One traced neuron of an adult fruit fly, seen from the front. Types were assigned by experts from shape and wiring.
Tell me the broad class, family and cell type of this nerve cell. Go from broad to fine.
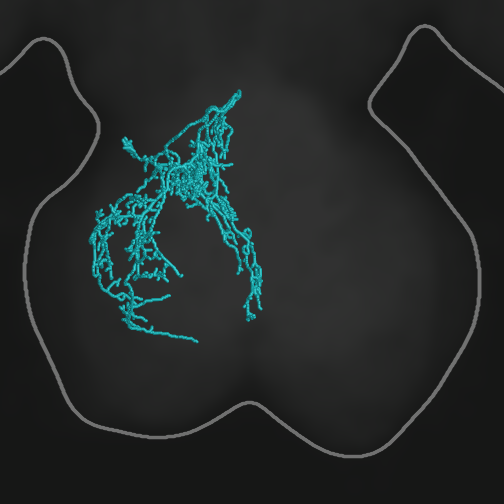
nerve-cord intrinsic neuron; hemilineage 19A; IN19A027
